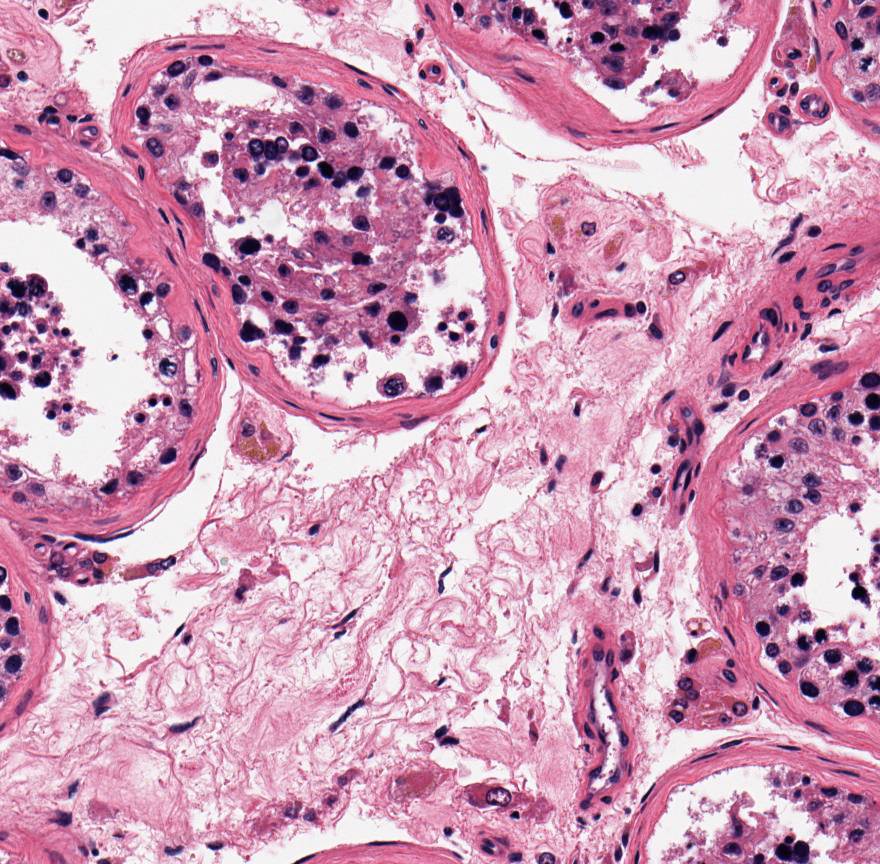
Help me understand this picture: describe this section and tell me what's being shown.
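Round to oval cross-cut tubules ring the field around broad central interstitial tissue. Each has a thick, bright pink, layered fibrous wall with flattened spindle-shaped nuclei. Then, small groups of polygonal cells with golden-brown pigment in pink cytoplasm lie between tubules. The section is testis.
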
